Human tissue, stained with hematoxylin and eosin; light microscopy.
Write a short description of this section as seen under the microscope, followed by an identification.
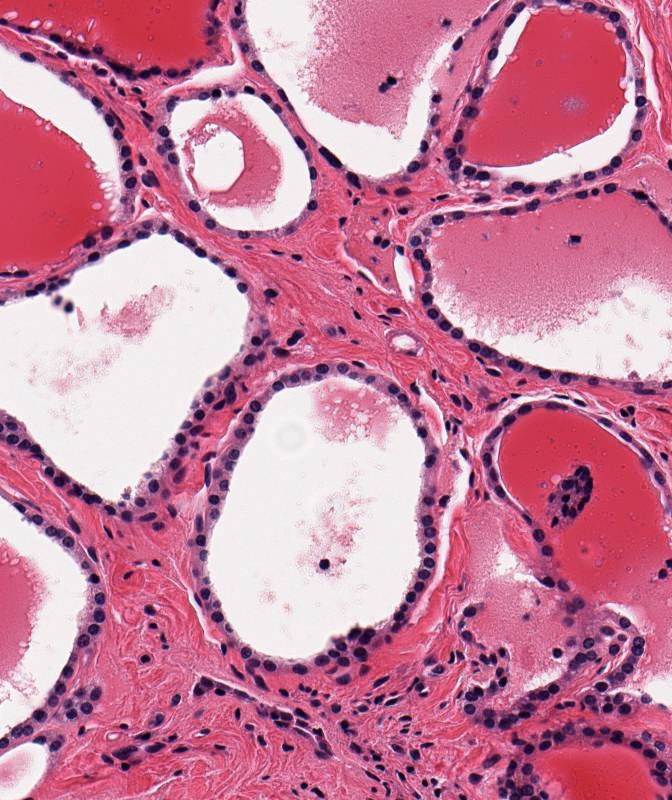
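Closely set rounded and oval follicles of varying size fill the field, separated by stromal bands. One layer of low cuboidal to flattened cells with small round dark-staining nuclei lines each. Many, especially at right and top, contain homogeneous deep pink material. This is thyroid.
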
